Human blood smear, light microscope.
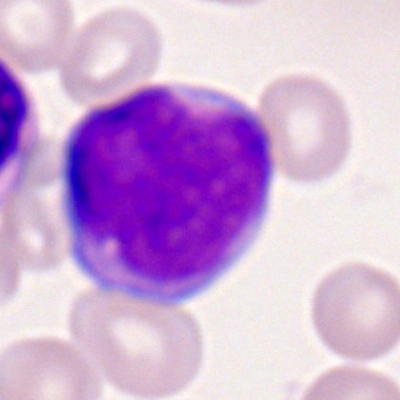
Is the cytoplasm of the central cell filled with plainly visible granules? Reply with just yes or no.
No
